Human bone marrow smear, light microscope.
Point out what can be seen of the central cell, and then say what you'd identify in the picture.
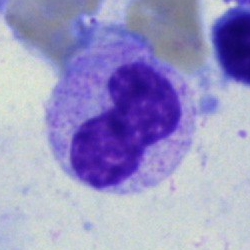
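The outline of the cell is roughly round. Its nucleus runs diagonally, from upper right to lower left. A moderate rim of pale lilac cytoplasm surrounds the nucleus, and no vacuoles are present in it. This is a band neutrophil.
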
